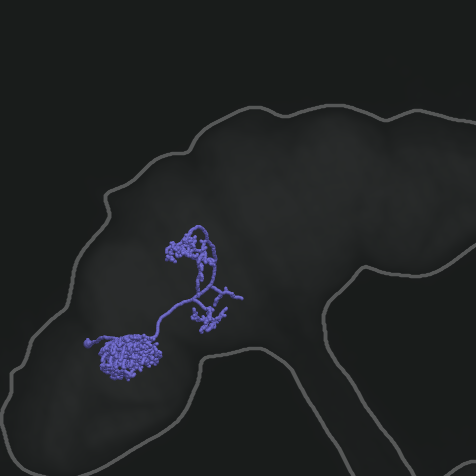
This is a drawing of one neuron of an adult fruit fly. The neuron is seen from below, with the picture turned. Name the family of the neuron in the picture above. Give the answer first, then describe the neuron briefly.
Its family is hemilineage LHl4_posterior. Its broad class is visual projection neuron. It is in the brain and does not reach the nerve cord. In this view it is about as wide as it is tall.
